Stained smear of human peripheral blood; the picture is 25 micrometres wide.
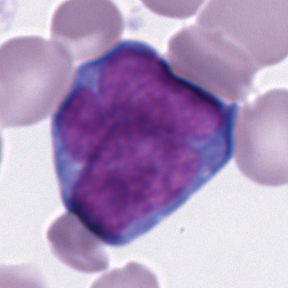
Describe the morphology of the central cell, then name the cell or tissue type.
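Notice how much of the cell the nucleus takes up: most of it, in a cell about 17 micrometres across. Its chromatin is finely granular rather than coarsely clumped. Around it, the cytoplasm forms only a narrow rim, blue in colour and deepest at the outer edge of the cell. This is a myeloblast.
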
